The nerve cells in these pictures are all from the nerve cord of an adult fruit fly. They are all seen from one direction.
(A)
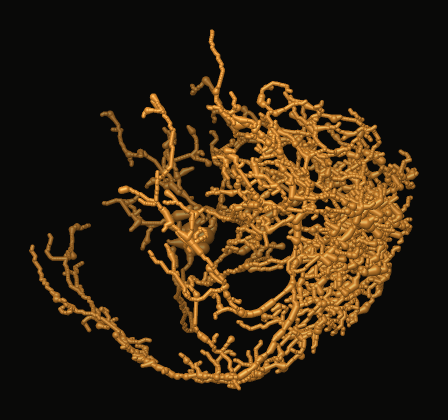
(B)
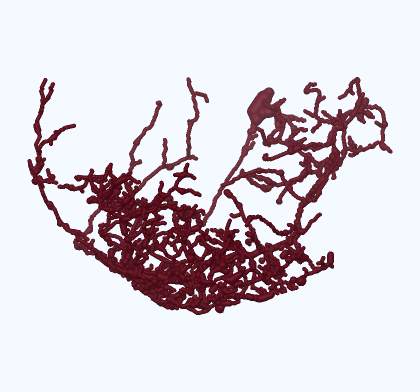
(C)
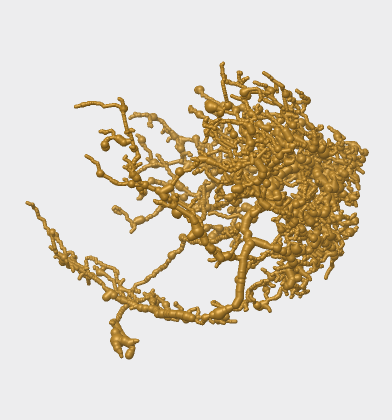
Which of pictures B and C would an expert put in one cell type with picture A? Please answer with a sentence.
Picture B and picture C are of the same cell type.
